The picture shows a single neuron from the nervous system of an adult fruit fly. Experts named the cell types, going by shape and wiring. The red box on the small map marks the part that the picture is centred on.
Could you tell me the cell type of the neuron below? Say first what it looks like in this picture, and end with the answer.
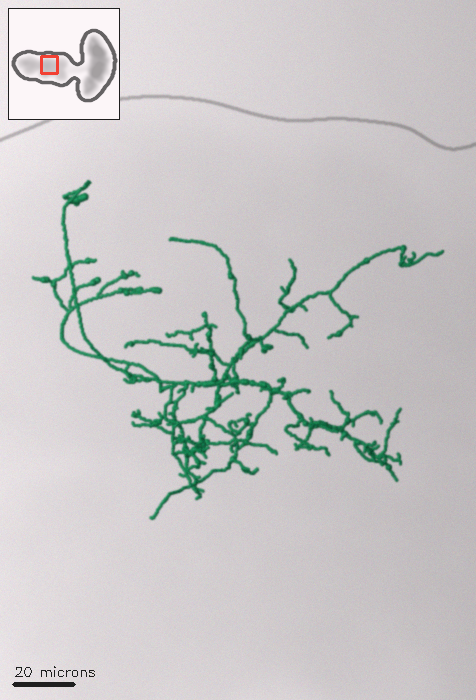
It is in the nerve cord and does not reach the brain. Its cell body lies at the upper left of the picture. Dozens of branch ends can be seen. This is a nerve-cord intrinsic neuron. It is of cell type IN11A021.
